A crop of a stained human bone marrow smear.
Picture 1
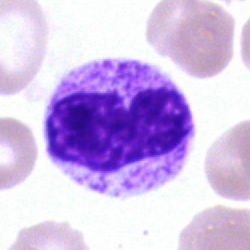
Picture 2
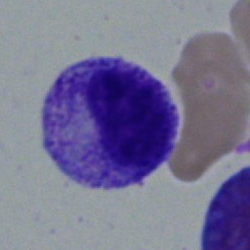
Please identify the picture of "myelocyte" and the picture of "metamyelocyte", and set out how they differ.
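That's a metamyelocyte in picture 1 and a myelocyte in picture 2. Both are round with smooth edges, and neither shows a nucleolus.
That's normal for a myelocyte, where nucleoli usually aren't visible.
Where they part company is the nucleus: the metamyelocyte's is wider than tall, with a notch in its upper edge.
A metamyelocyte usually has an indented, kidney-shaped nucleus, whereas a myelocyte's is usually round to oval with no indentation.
The metamyelocyte's chromatin is dark purple and clumped, with paler patches in between.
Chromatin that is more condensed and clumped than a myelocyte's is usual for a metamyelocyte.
The myelocyte's dense, dark purple nucleus sits off-centre to the right, with a paler lilac zone of cytoplasm beside it on the left. The metamyelocyte shows no vacuoles, and red cells lie near it without touching.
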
